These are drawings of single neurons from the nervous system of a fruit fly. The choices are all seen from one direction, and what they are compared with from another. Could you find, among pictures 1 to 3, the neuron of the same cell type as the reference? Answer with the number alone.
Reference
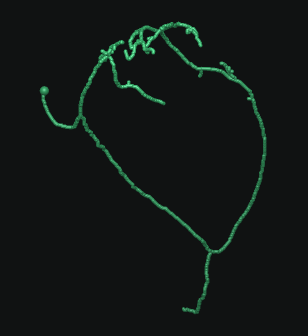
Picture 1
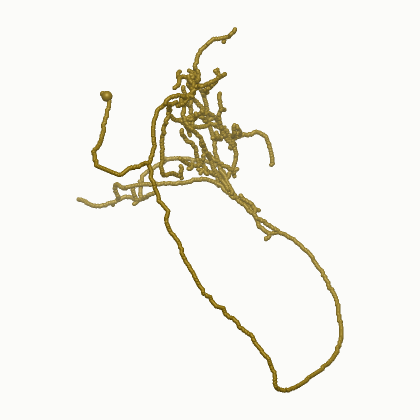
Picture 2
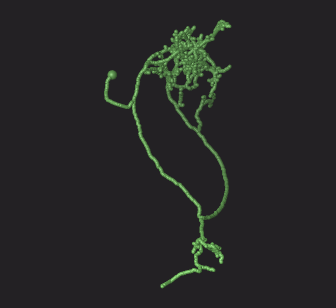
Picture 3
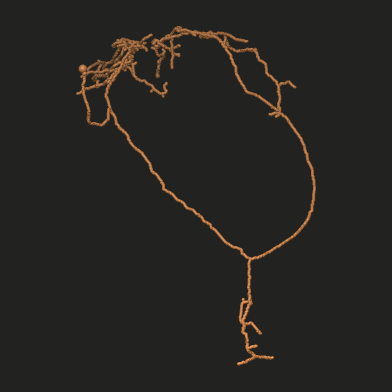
3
